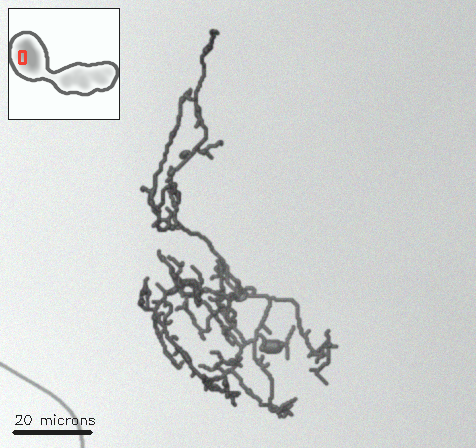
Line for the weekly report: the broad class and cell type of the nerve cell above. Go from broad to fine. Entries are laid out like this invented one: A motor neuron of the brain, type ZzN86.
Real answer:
A central-brain intrinsic neuron, type AVLP387.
